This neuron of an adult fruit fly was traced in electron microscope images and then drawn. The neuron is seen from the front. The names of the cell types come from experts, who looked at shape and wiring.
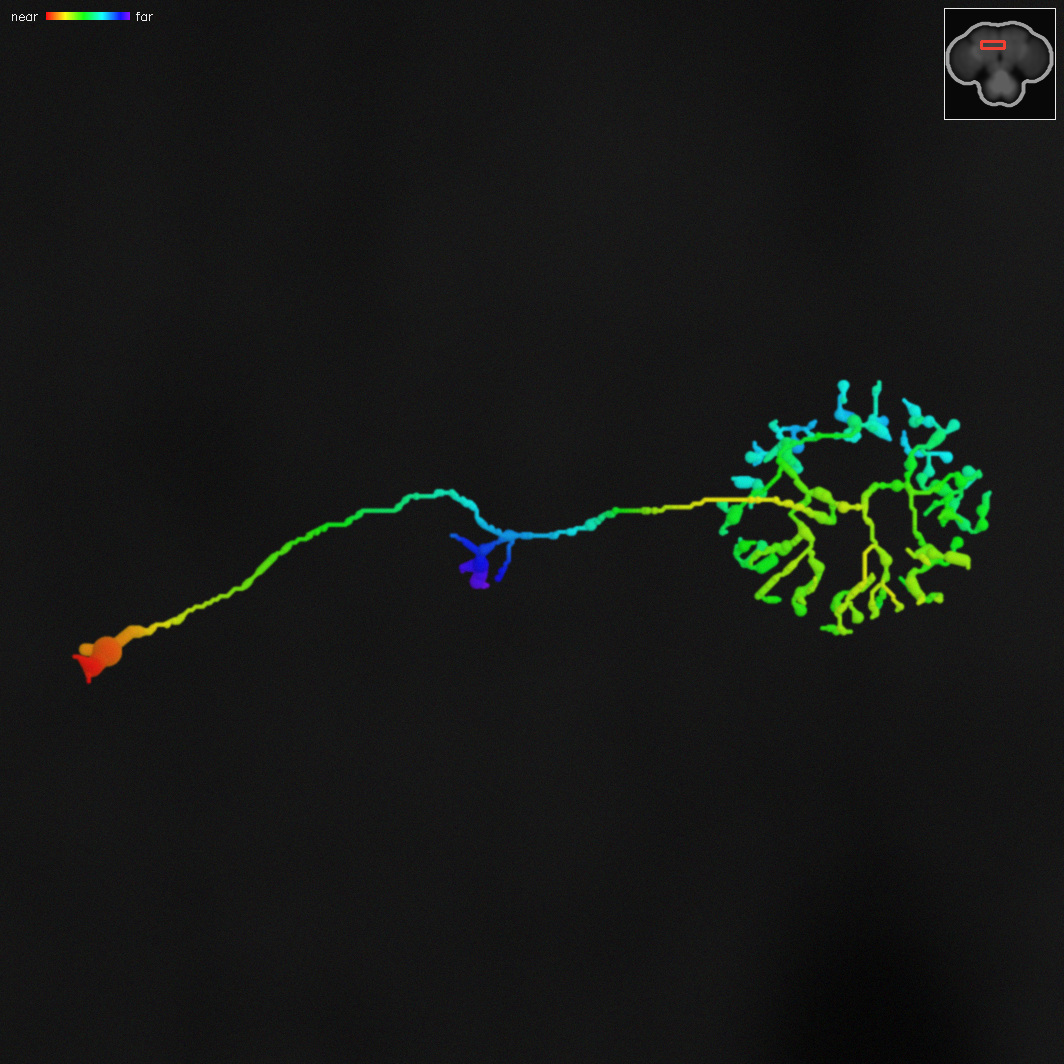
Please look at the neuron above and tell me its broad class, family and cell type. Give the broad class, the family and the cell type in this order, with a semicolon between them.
central-brain intrinsic neuron; hemilineage EBa1; ER3d_d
